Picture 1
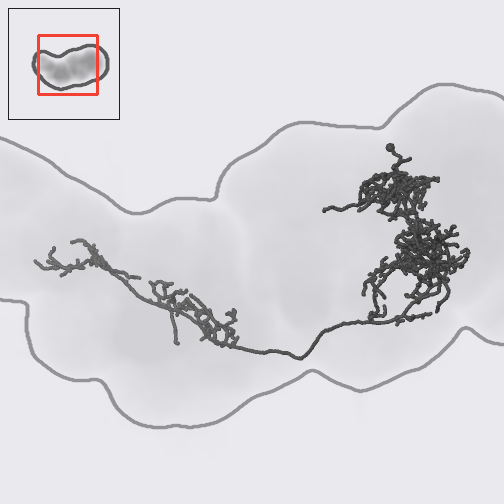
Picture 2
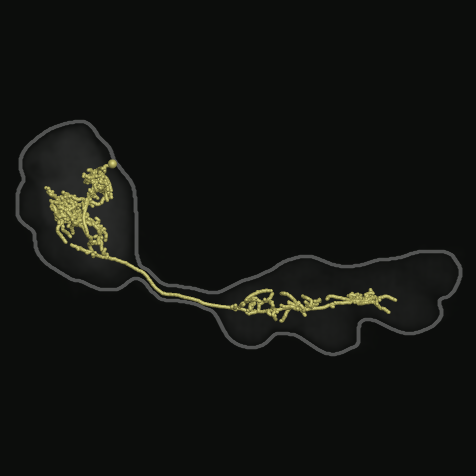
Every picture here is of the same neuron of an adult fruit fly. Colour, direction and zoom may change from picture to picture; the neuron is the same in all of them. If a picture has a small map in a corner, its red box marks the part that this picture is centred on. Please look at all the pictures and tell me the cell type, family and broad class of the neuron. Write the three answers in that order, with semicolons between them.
DNpe022; hemilineage PSp3; descending neuron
